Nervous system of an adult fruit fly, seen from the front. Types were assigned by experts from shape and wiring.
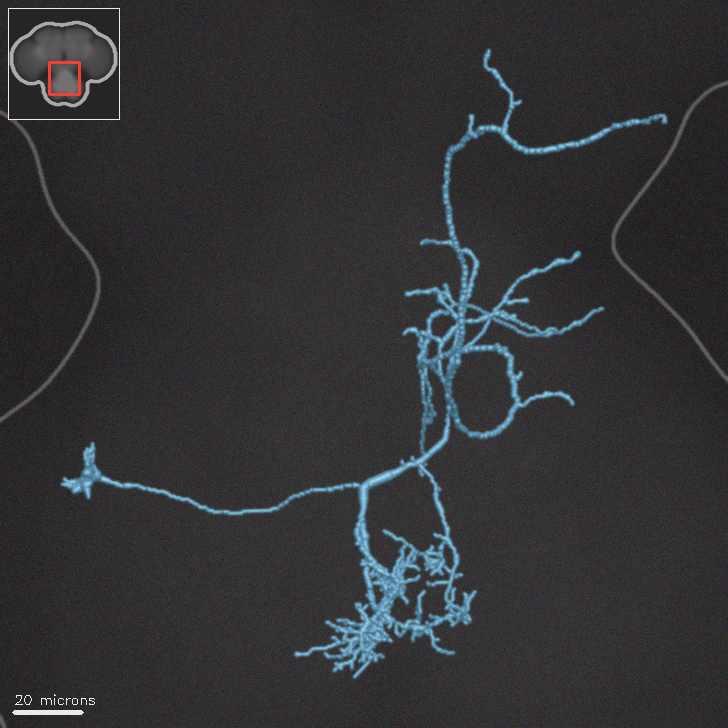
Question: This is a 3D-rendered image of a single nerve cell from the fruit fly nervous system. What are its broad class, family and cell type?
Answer: ascending neuron; hemilineage 18B; AN18B032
